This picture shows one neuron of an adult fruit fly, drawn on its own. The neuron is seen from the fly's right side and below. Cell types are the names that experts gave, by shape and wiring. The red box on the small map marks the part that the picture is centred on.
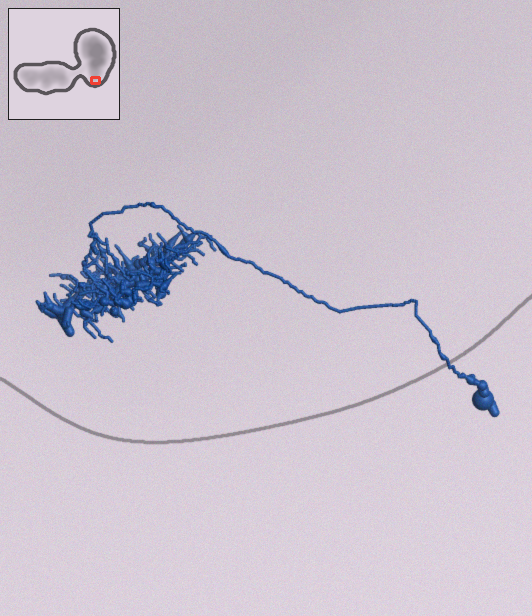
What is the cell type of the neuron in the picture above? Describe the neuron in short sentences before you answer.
Dozens of branch ends can be seen. In this view it is wider than it is tall. Its broad class is optic-lobe intrinsic neuron. It is of cell type Dm12.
